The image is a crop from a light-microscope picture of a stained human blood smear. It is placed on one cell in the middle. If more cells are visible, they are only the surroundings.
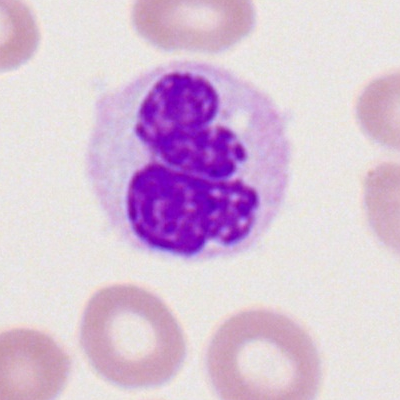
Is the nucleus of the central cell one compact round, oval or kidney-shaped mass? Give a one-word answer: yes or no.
No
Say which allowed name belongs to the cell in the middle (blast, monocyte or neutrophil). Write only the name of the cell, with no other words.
monocyte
